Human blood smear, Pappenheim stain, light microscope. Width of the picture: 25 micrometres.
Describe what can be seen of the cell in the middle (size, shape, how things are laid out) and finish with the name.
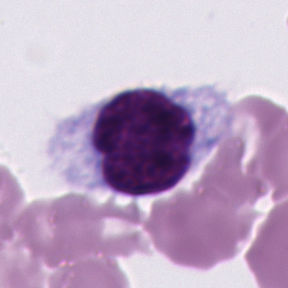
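You'll notice the border is irregular and frayed, with fine hair-like wisps at its edge. The cytoplasm is a pale greyish blue. The nucleus, about 9 micrometres across, sits near the lower edge of the cell with little cytoplasm below it. There's a shallow notch indenting its left side. It's a hairy cell.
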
